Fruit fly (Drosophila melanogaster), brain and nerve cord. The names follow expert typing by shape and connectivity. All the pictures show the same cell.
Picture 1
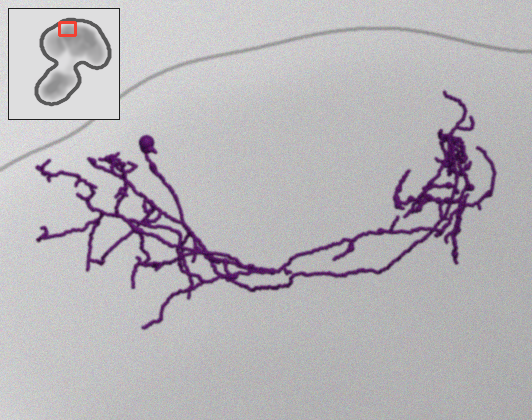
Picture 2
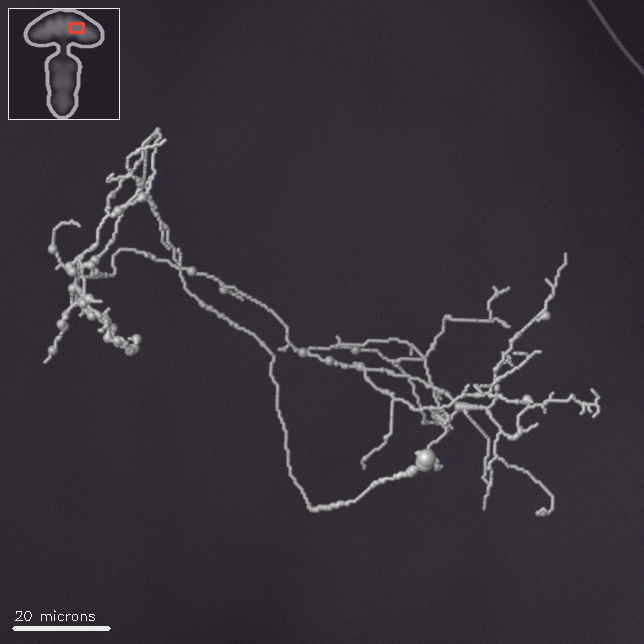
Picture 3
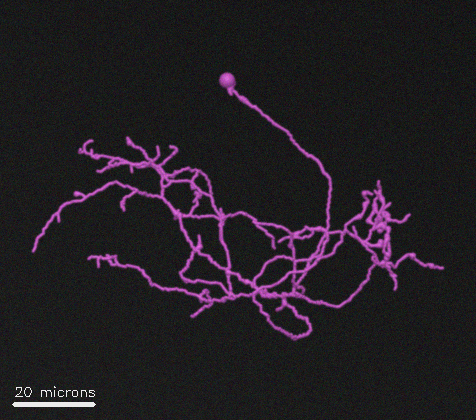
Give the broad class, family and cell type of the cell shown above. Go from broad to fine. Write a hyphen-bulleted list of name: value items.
- broad class: central-brain intrinsic neuron
- family: hemilineage VLPd&p1_posterior
- cell type: CB1200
